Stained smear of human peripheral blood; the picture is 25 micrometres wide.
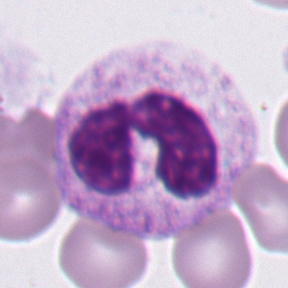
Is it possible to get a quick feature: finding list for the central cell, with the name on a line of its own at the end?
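Nuclear lobes: two, joined by a narrow bridge at the top
Chromatin: dark purple, clumped
Cytoplasm: plentiful, pale pink-lilac
Granules: fine, lilac, filling the cytoplasm
Name: segmented neutrophil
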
